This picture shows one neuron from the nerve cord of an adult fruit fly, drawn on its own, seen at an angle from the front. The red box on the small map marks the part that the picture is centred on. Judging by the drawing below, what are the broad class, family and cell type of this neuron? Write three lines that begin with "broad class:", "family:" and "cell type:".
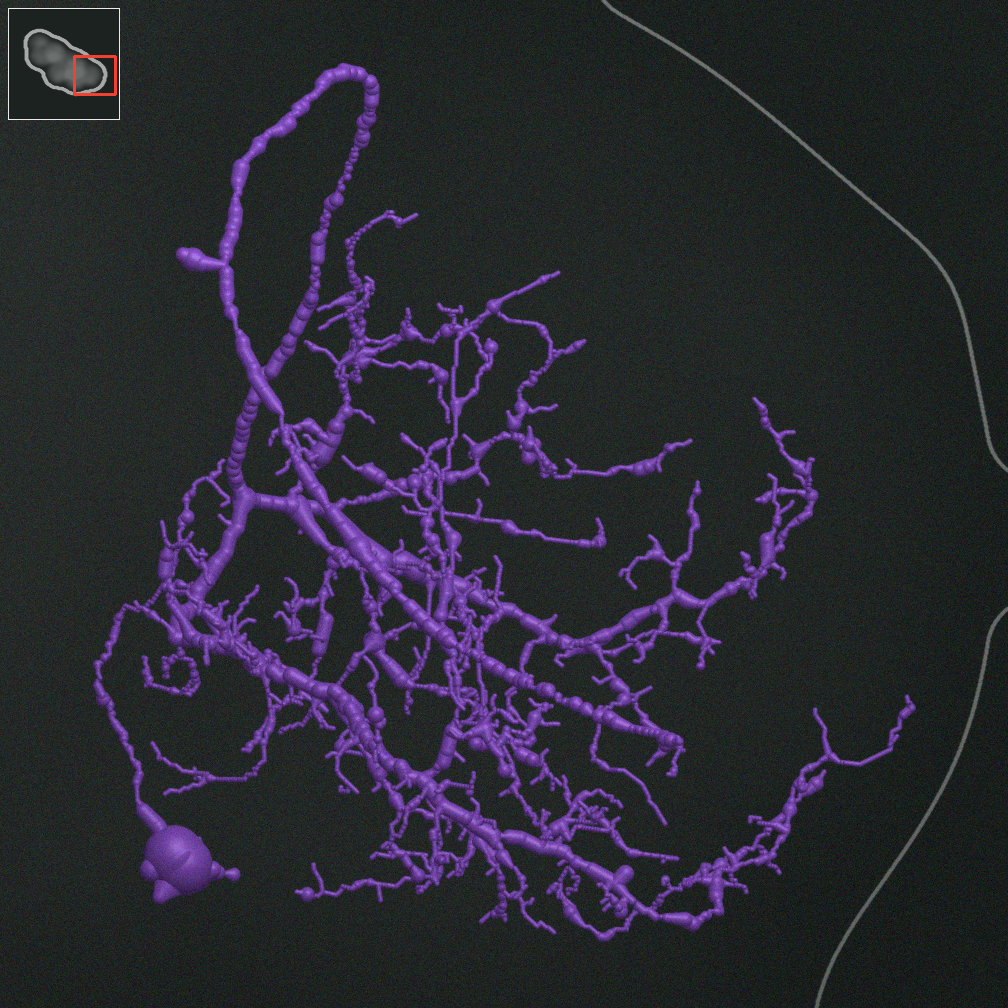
broad class: ascending neuron
family: hemilineage 04B
cell type: AN04B003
